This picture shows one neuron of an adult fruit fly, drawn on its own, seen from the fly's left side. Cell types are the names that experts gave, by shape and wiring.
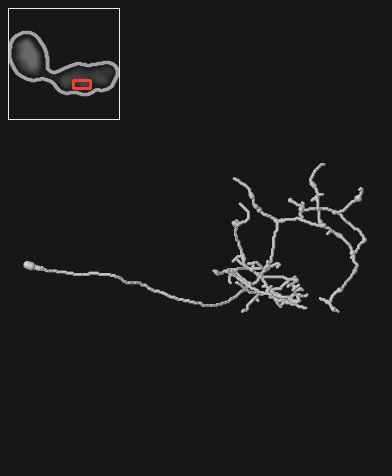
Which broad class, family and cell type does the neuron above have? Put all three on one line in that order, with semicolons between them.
nerve-cord intrinsic neuron; hemilineage 13B; IN13B102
